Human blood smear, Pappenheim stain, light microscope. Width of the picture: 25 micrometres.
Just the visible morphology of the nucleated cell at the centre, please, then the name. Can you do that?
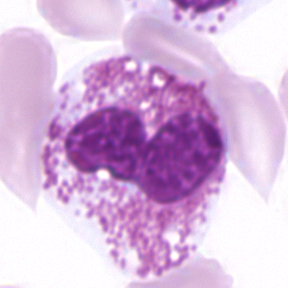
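The granules here are coarse, round and each one distinct, with a pinkish-purple colour. They don't hide the nucleus, whose outline stays clearly visible, and a few small clear spots sit in among them. It's an eosinophil.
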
